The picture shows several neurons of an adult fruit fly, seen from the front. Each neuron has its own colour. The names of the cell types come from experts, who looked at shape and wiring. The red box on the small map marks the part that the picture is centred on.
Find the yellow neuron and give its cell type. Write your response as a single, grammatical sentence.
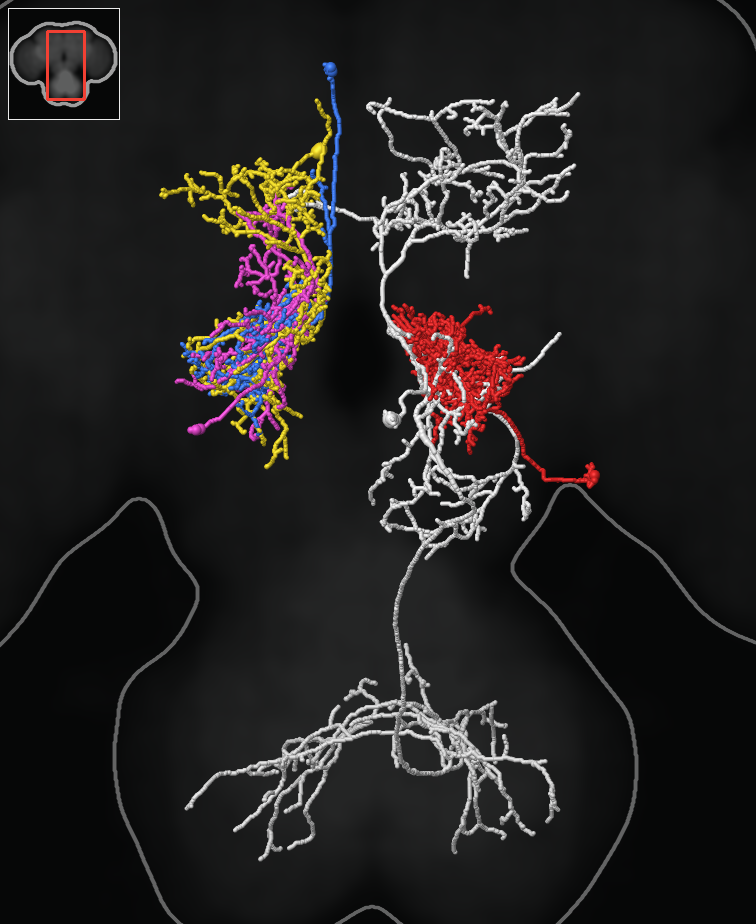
It is to cell type VES077 that the neuron belongs.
